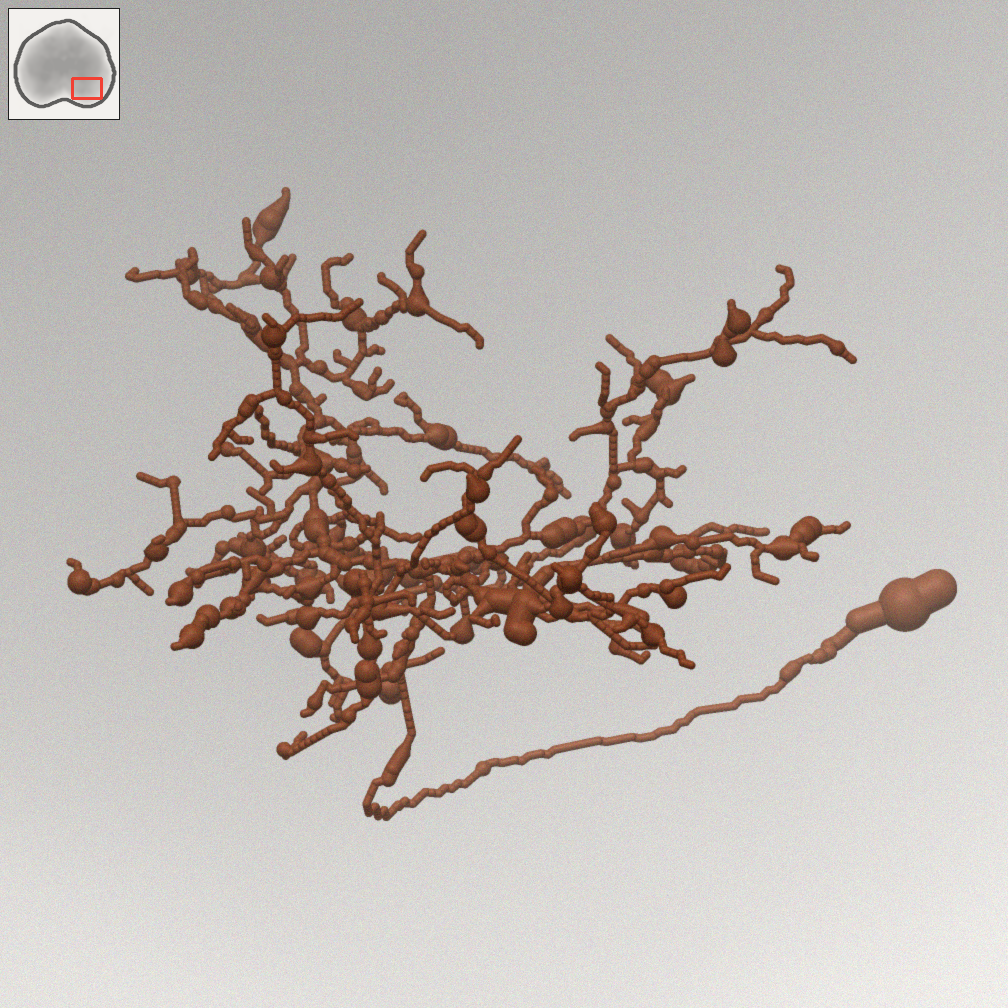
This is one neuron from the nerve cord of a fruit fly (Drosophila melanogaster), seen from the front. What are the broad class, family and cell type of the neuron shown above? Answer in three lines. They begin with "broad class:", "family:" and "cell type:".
broad class: nerve-cord intrinsic neuron
family: hemilineage 01B
cell type: IN01B049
